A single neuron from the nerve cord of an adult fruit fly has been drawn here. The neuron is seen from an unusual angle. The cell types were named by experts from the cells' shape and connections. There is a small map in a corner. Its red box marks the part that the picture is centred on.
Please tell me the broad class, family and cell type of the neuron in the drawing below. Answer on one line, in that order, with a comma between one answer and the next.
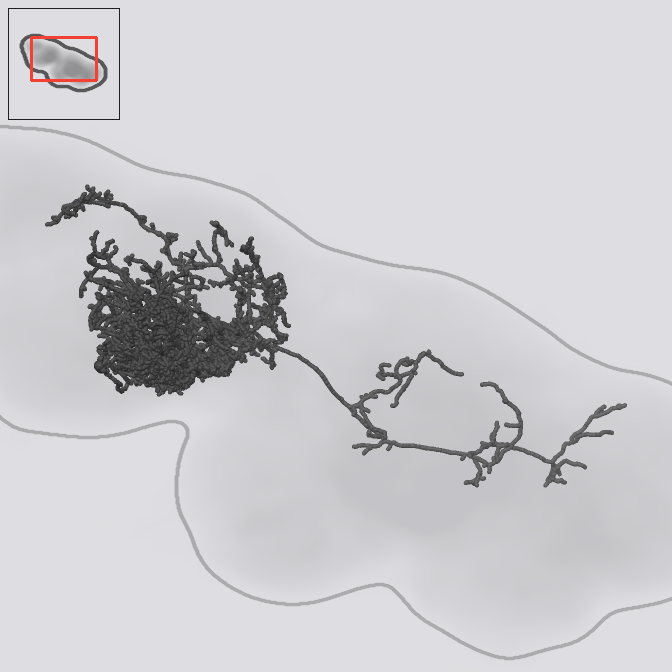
nerve-cord intrinsic neuron, hemilineage 04B, IN04B001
